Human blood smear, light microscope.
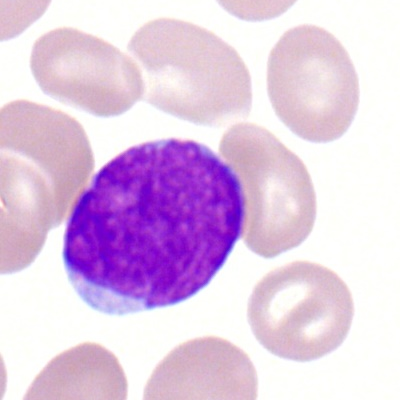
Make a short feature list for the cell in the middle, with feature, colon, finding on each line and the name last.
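Shape: oval, with a smooth outline
Nucleus: occupies nearly the whole cell
Cytoplasm: scant rim, mainly at lower left
Colour: cytoplasm pale blue
Identification: myeloblast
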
